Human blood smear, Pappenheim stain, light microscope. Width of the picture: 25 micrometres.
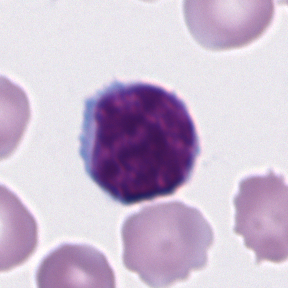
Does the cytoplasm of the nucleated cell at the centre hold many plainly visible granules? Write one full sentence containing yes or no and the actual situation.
No, not a single granule can be seen in its cytoplasm.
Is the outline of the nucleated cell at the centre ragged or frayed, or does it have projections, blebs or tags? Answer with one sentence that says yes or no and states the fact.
Yes, ragged or frayed parts, or projections, blebs or tags, are present on the cell's outline.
